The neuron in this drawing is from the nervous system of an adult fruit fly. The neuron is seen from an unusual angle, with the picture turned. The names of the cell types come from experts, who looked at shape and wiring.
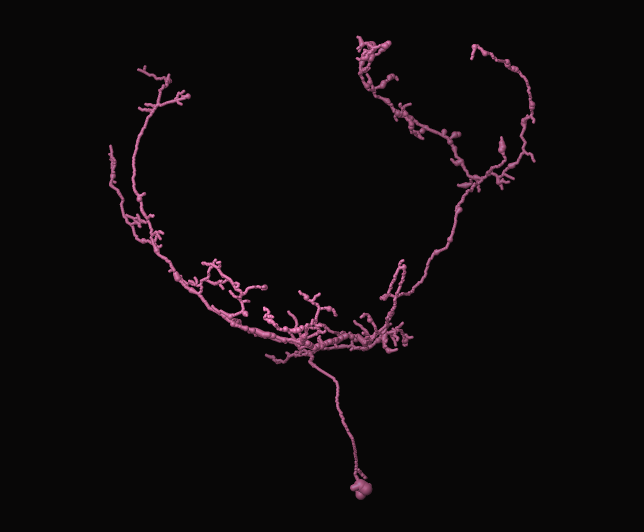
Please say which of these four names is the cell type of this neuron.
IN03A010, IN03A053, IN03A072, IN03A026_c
IN03A072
